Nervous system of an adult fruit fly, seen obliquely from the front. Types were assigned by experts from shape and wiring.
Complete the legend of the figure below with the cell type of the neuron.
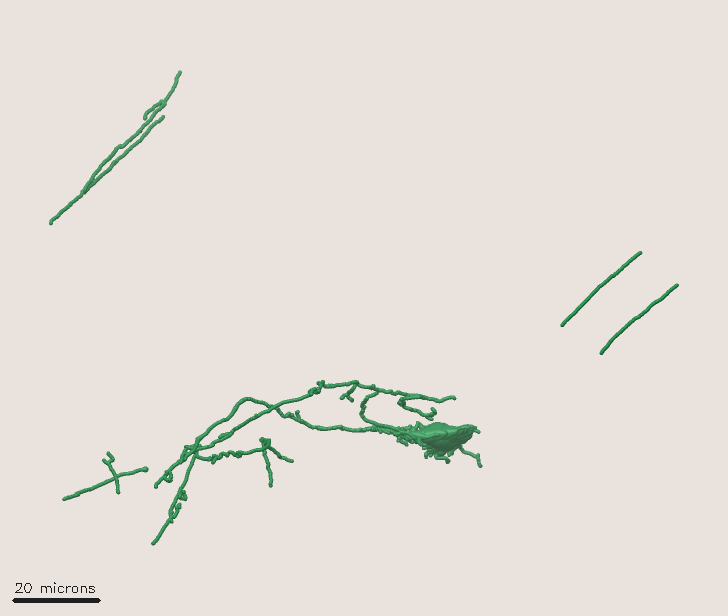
EAXXX079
